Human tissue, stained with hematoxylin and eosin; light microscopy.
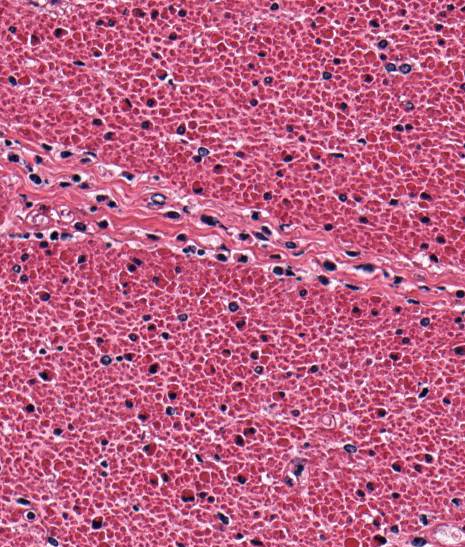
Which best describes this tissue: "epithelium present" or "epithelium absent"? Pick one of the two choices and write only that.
Epithelium absent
